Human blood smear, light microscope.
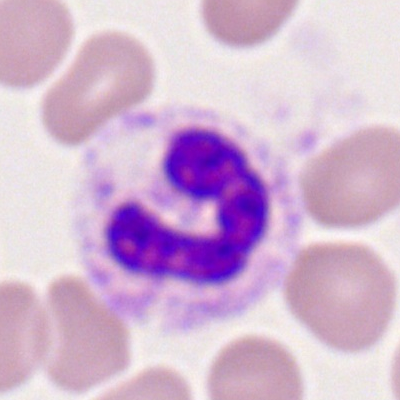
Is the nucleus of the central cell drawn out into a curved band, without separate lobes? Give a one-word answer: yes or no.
Yes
